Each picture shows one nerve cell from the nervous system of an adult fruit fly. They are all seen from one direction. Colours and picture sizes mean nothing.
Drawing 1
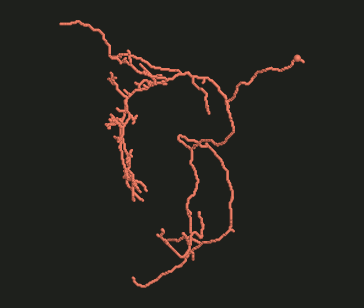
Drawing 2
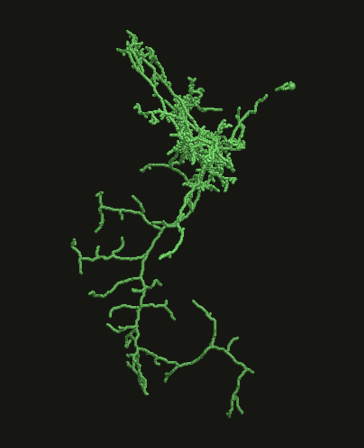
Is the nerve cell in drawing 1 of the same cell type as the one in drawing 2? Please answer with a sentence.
They are of different cell types.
